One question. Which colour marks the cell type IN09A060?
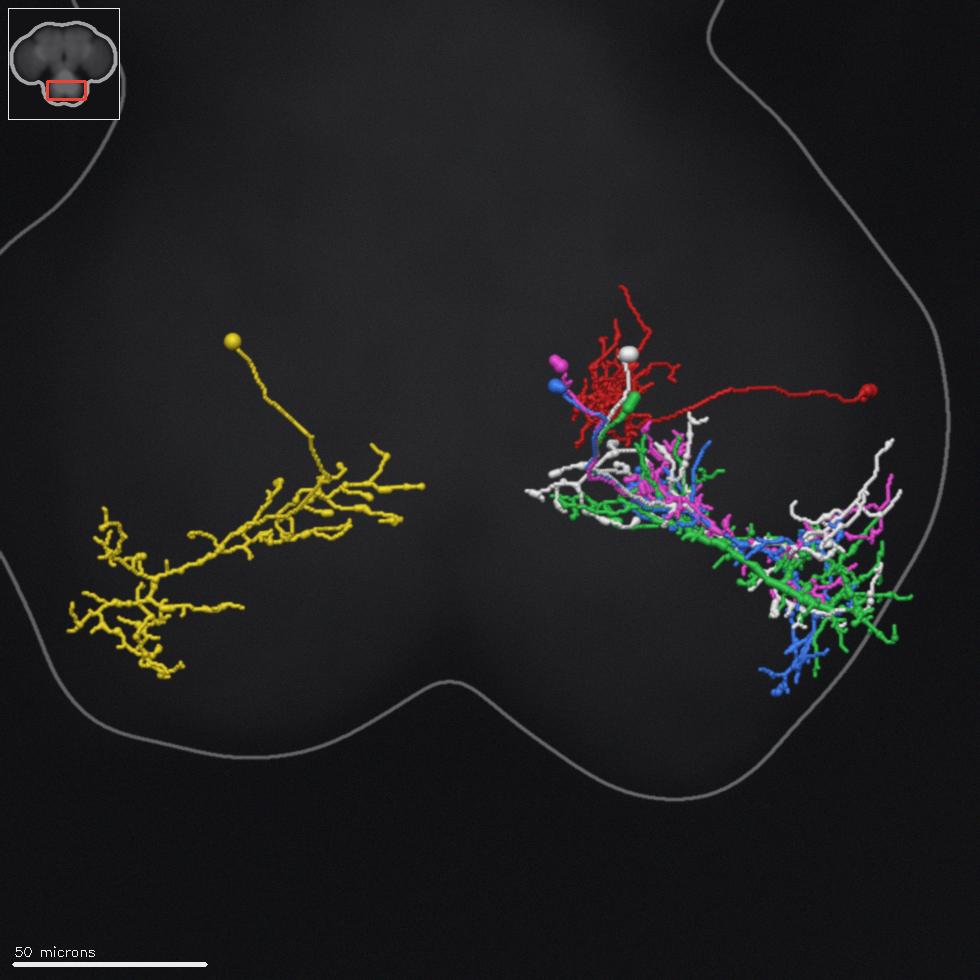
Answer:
red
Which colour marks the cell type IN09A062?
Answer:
white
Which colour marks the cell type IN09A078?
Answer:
blue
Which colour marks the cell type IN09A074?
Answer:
magenta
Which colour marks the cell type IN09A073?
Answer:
yellow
